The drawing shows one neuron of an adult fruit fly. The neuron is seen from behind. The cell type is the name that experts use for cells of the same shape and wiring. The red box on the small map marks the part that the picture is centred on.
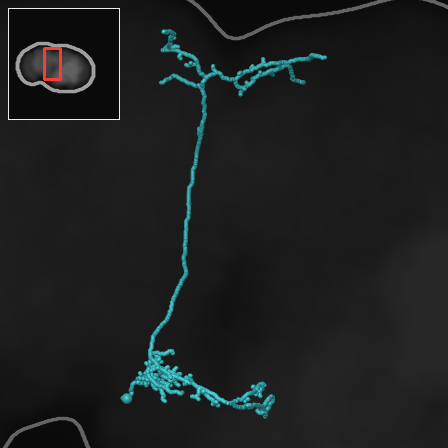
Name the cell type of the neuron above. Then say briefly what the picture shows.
The cell type is PRW019. It is a central-brain intrinsic neuron. The cell body can be seen at the lower left of the picture. In this view it is taller than it is wide.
